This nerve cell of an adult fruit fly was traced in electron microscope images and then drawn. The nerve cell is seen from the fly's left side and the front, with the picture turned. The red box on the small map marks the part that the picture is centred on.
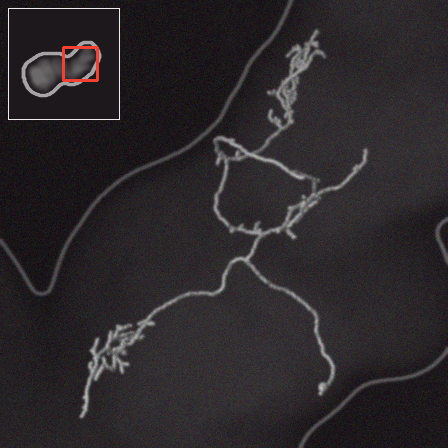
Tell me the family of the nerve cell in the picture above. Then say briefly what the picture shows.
Its family is hemilineage 06B. Its broad class is nerve-cord intrinsic neuron. As drawn here it is taller than it is wide.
